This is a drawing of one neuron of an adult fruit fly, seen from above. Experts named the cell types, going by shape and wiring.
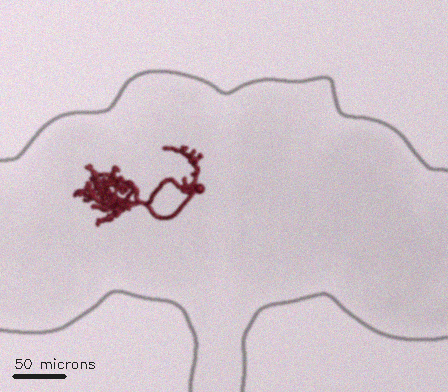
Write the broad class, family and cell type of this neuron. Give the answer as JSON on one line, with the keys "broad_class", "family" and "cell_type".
{"broad_class": "central-brain intrinsic neuron", "family": "hemilineage SLPpm3", "cell_type": "CB1628"}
